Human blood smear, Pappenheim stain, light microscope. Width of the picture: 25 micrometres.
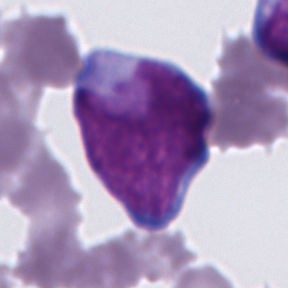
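Myeloblast: the nucleated cell in the middle of this blood smear. Its cytoplasm is just a thin rim staining blue, with a paler lilac patch at the upper left. There are no granules in the cytoplasm and no vacuoles anywhere in the cell.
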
